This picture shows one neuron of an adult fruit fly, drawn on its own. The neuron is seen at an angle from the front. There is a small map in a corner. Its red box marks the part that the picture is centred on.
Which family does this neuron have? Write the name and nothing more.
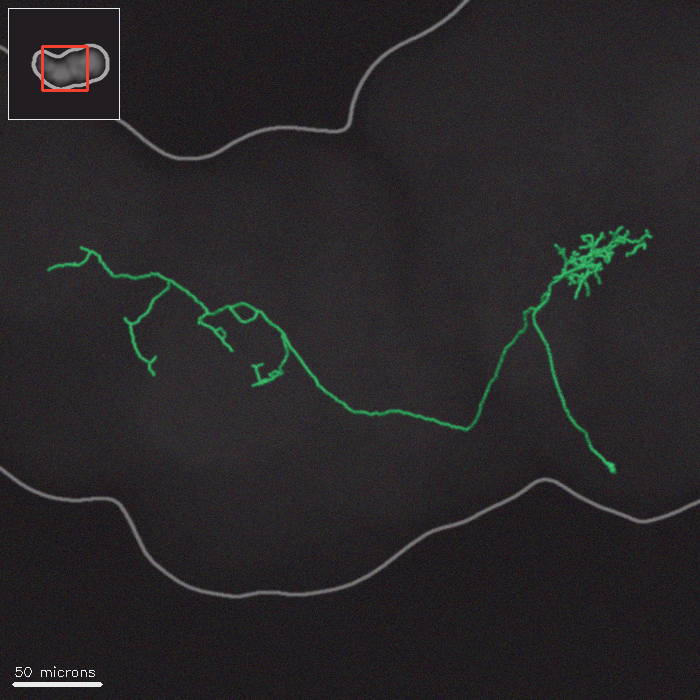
hemilineage LB12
